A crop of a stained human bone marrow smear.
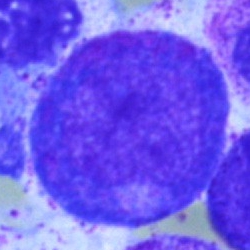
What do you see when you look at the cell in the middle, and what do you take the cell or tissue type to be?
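Start with the edge of the cell: its outline is round and smooth. Only a scant rim of deep blue cytoplasm can be seen. Now look at the chromatin, which is finely dispersed rather than coarsely clumped, and at the fine purple dots scattered over the cell. This is a promyelocyte.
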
